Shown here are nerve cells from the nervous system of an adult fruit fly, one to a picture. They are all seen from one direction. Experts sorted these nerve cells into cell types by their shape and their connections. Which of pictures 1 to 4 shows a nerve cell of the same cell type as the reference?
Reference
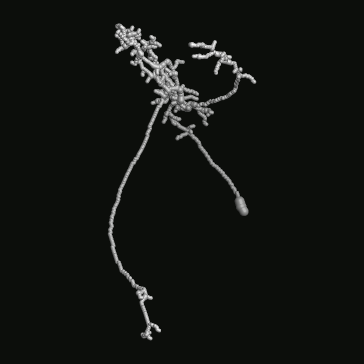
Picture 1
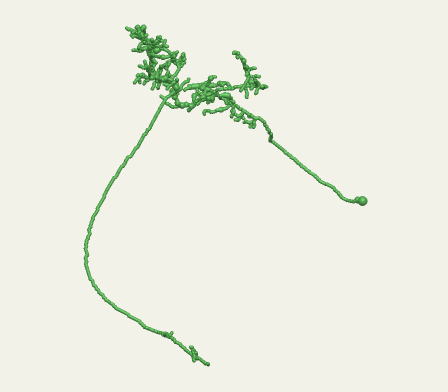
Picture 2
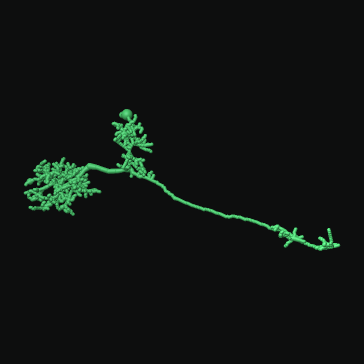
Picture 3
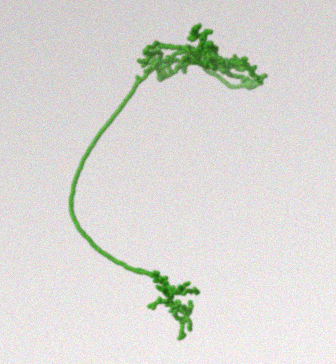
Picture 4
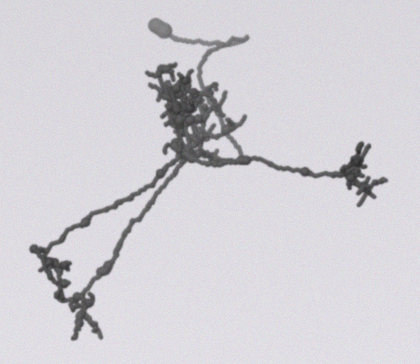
1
